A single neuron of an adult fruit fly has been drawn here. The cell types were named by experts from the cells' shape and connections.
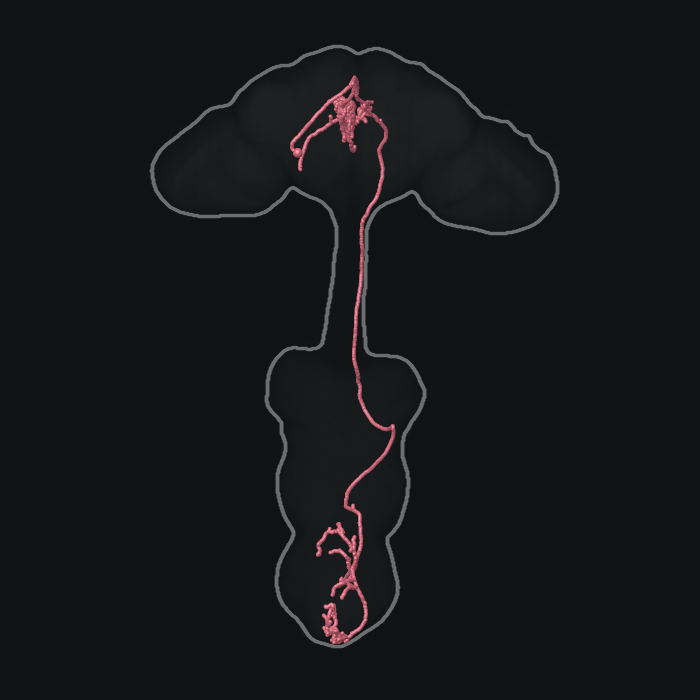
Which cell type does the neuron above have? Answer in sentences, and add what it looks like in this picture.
It is of cell type DNp58. Its broad class is descending neuron. It runs through the neck, between the brain and the nerve cord. Its cell body lies at the top of the picture.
